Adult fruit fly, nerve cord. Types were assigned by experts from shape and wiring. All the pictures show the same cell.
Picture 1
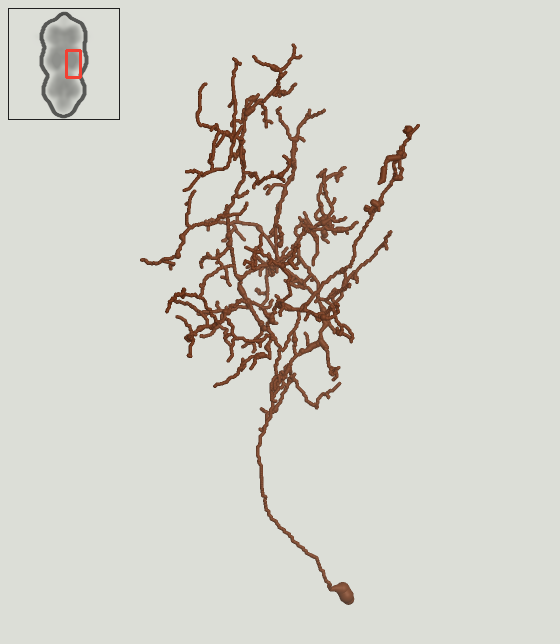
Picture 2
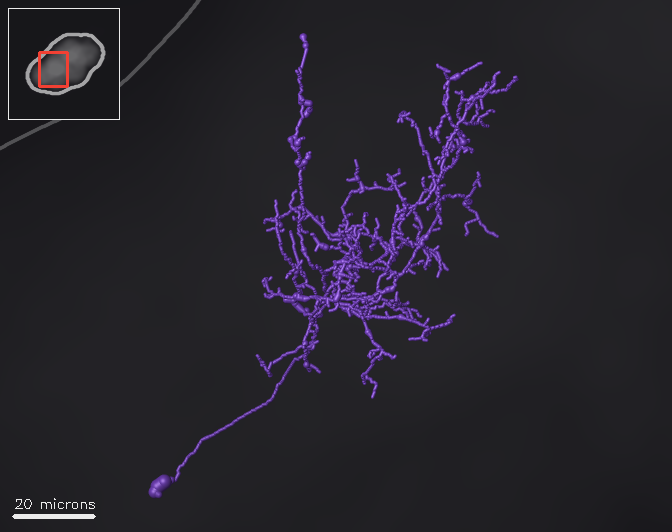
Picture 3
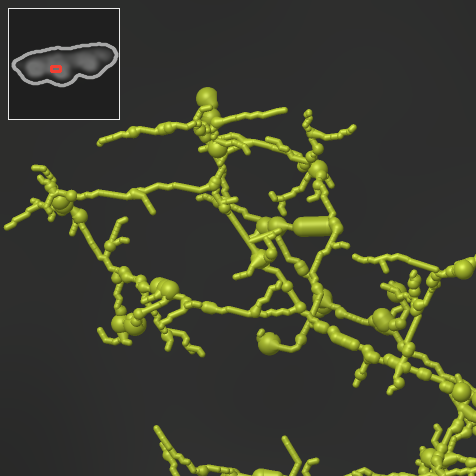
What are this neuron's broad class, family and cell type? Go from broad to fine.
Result: nerve-cord intrinsic neuron; hemilineage 20A.22A; IN20A.22A045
